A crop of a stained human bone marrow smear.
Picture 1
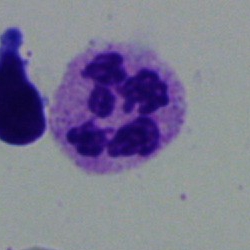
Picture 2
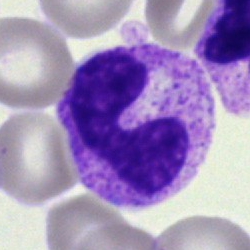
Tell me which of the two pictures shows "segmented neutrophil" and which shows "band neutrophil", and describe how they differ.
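Picture 1 shows a segmented neutrophil, and picture 2 shows a band neutrophil. In picture 1 the nucleus is divided into several separate lobes, whereas in picture 2 it is curved into a horseshoe shape whose indentation opens toward the right.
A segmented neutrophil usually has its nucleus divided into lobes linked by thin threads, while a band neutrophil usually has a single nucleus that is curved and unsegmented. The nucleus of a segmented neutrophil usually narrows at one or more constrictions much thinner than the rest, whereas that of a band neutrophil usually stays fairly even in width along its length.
The chromatin in picture 1 is dark purple and coarsely clumped, and pale pinkish-lilac cytoplasm with fine, faint pinkish granules surrounds the lobes. Picture 2 has a moderate amount of pale lilac cytoplasm with fine purple granules scattered throughout, and a small rounded bleb projects from the top edge of the cell.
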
